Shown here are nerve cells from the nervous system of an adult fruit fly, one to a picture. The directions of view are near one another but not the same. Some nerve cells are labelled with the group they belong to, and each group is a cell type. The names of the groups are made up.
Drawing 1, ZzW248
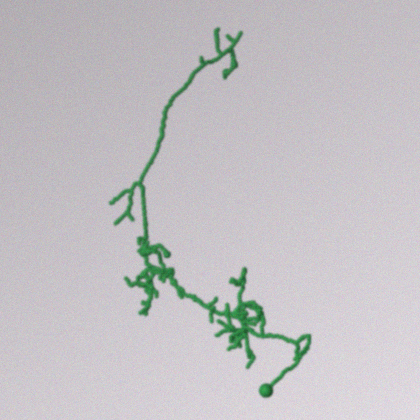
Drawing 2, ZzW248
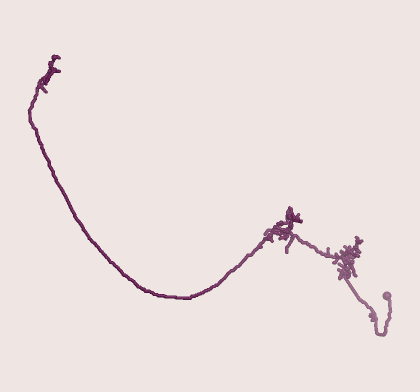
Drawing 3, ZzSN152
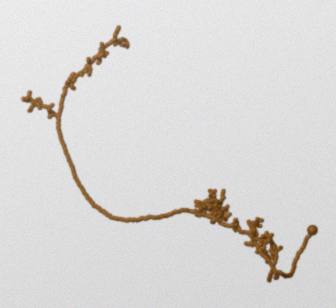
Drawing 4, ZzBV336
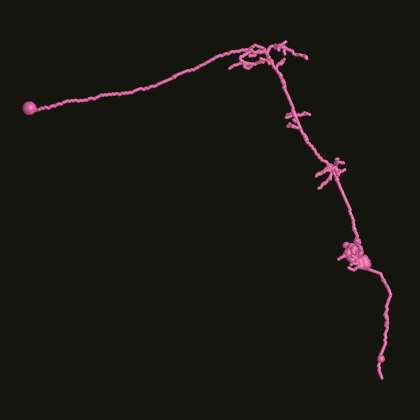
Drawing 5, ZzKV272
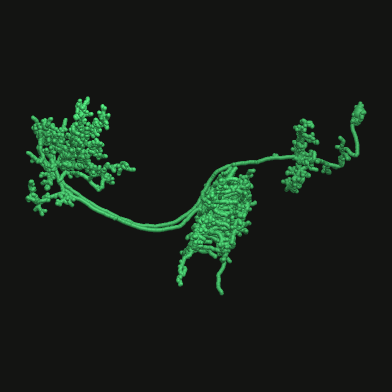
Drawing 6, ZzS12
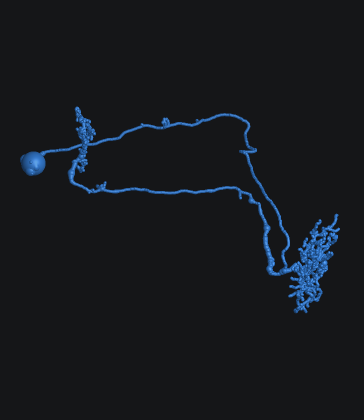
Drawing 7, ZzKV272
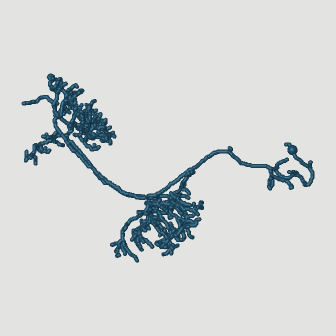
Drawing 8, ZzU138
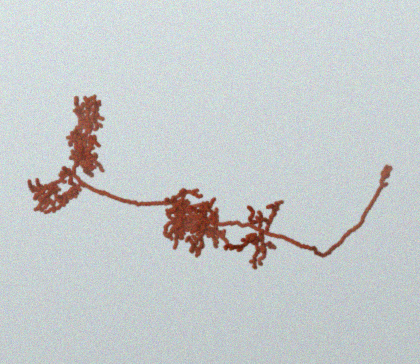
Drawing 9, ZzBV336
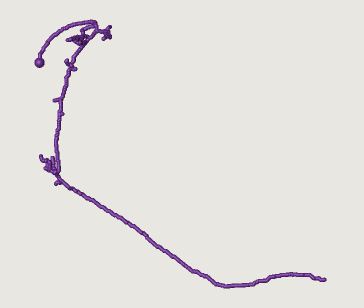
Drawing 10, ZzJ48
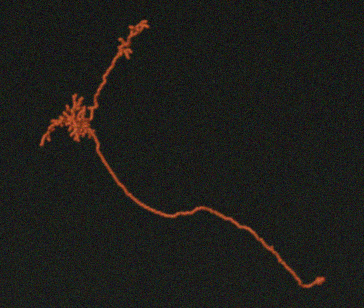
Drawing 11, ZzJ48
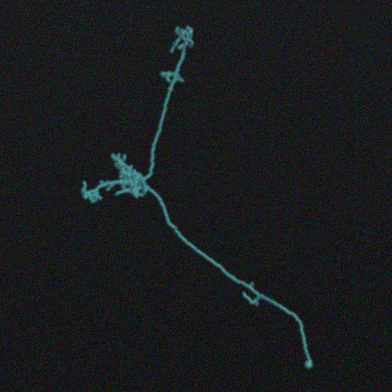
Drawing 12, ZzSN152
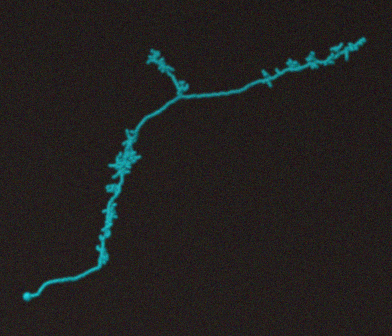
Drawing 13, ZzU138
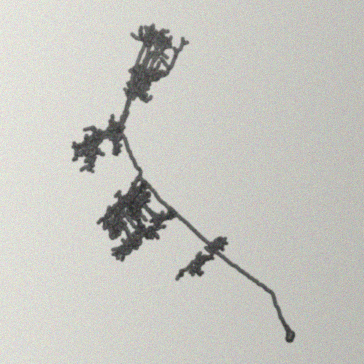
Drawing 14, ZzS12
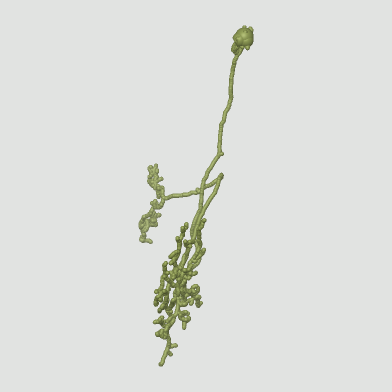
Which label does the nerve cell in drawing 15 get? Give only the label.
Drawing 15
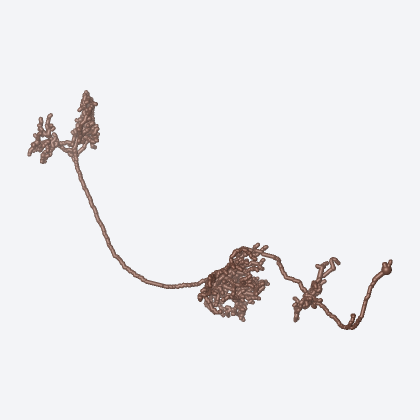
ZzKV272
